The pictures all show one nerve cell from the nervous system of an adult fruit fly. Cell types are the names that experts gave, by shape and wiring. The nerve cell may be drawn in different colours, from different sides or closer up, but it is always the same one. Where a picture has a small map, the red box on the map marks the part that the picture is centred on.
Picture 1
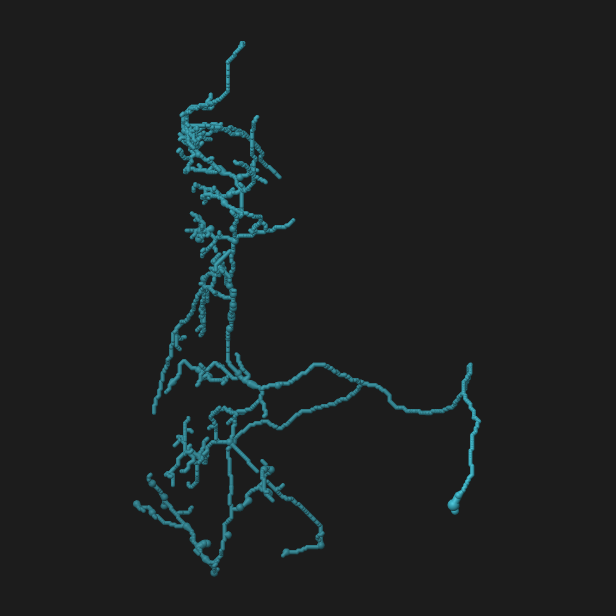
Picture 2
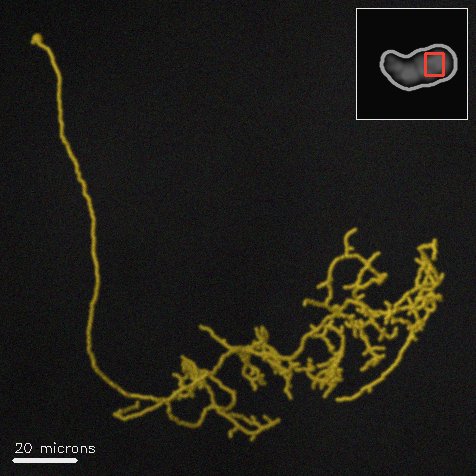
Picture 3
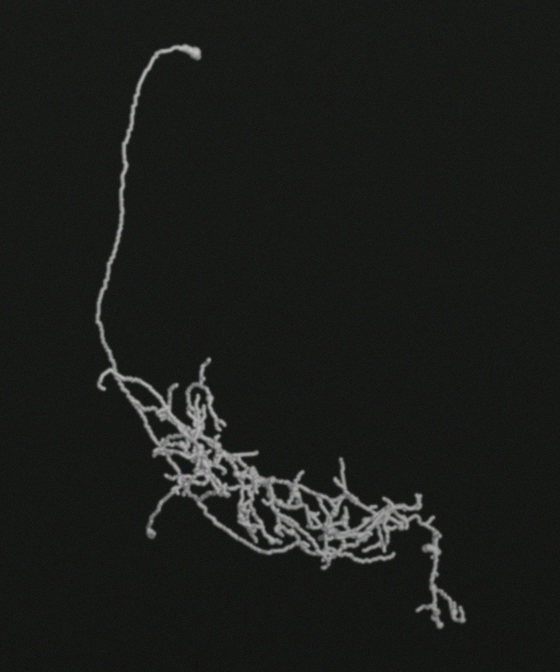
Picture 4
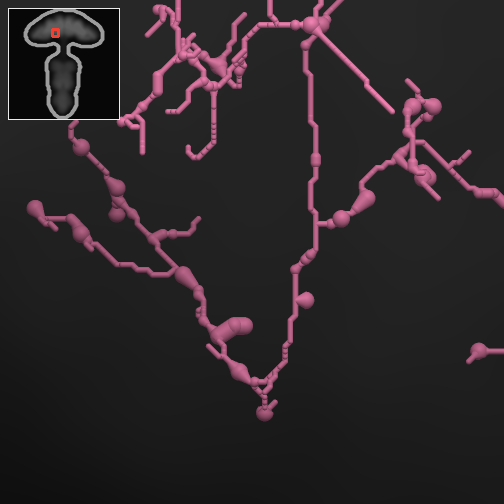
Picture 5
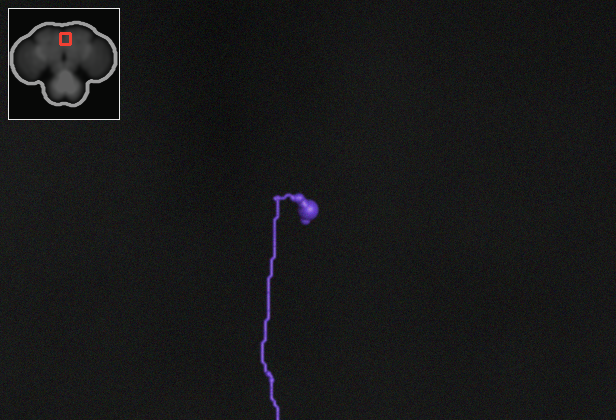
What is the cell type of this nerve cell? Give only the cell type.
LAL133_b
